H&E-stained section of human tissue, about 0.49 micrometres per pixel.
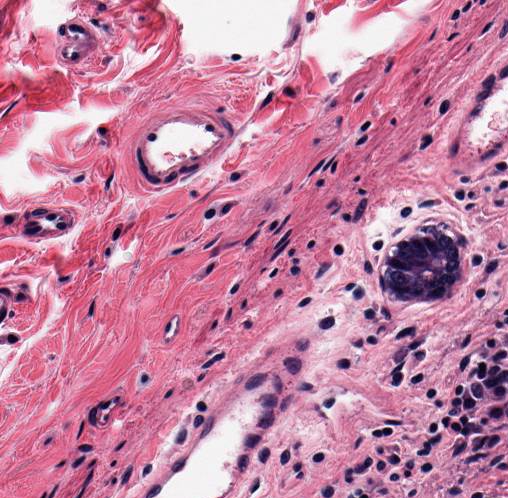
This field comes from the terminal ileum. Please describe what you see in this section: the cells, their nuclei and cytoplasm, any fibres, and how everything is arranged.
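First, in the central stroma, most nuclei are elongated, dark and spindle-shaped. Second, in the upper left-centre sits a small vessel with an open, empty lumen lined by flattened nuclei. Third, just right of centre, a single rounded cluster of crowded, dark purple nuclei lies within a clear space. Last, the lower right corner is more cellular than elsewhere, with many small, round, dark nuclei.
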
